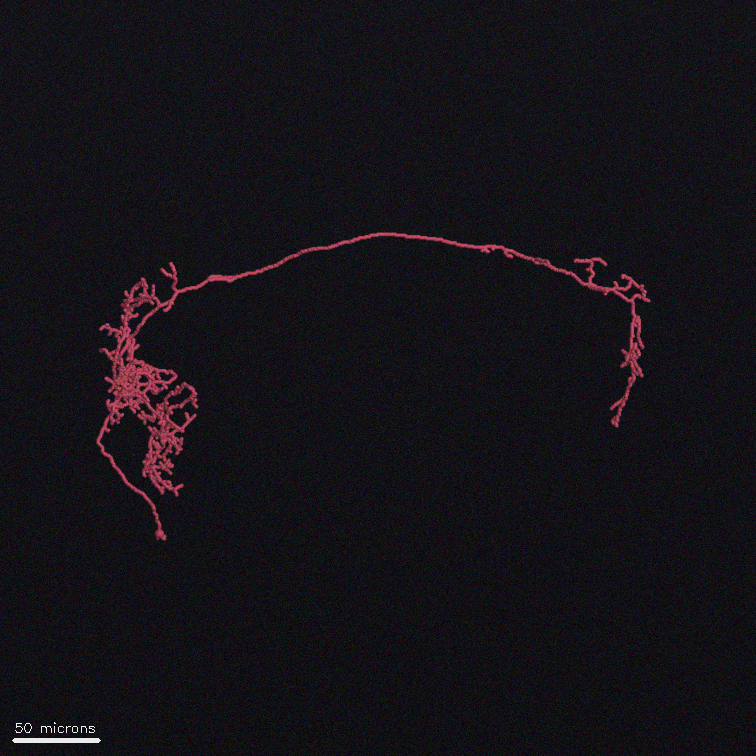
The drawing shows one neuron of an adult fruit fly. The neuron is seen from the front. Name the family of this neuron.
hemilineage VLPl&p1_lateral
